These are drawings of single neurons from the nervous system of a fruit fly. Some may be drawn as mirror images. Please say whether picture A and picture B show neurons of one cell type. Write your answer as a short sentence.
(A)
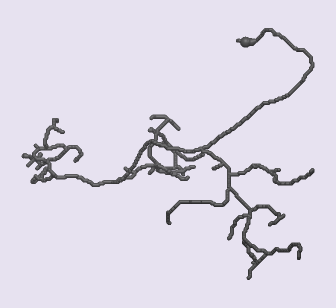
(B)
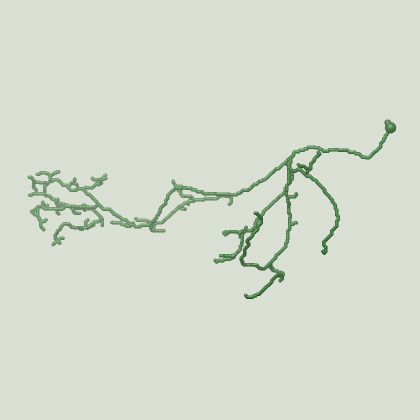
They are of the same cell type.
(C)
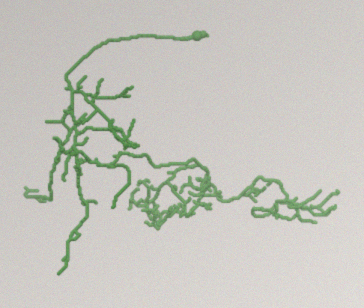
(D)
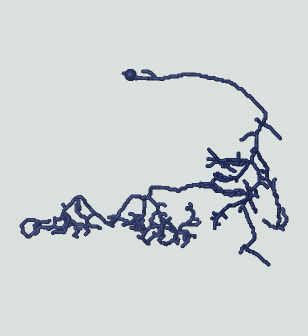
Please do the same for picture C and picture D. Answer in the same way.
They are of the same cell type.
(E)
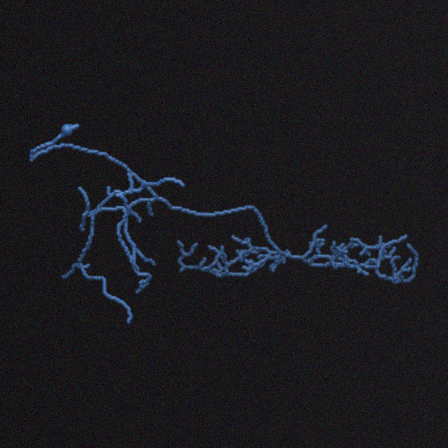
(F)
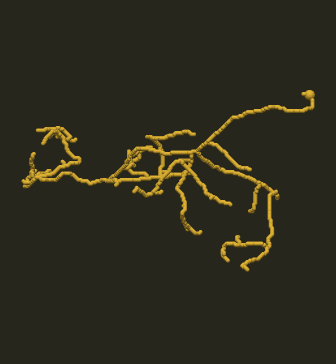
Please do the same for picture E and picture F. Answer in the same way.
They are of different cell types.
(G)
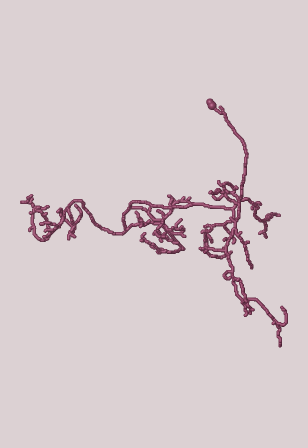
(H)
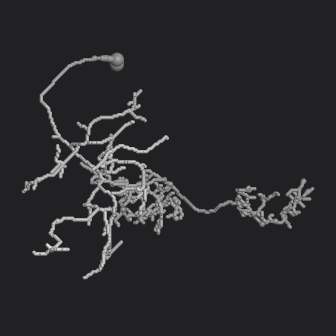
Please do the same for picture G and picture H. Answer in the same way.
They are of the same cell type.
